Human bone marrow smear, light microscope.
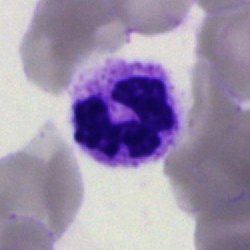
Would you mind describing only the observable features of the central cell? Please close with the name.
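Let me start with the outline: it is round. Following the nucleus, I see it split into several lobes that stay connected and curve around a small pale patch of cytoplasm. Its chromatin looks dark purple and coarsely clumped. Fine purple granules fill the cytoplasm. So this is a segmented neutrophil.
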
